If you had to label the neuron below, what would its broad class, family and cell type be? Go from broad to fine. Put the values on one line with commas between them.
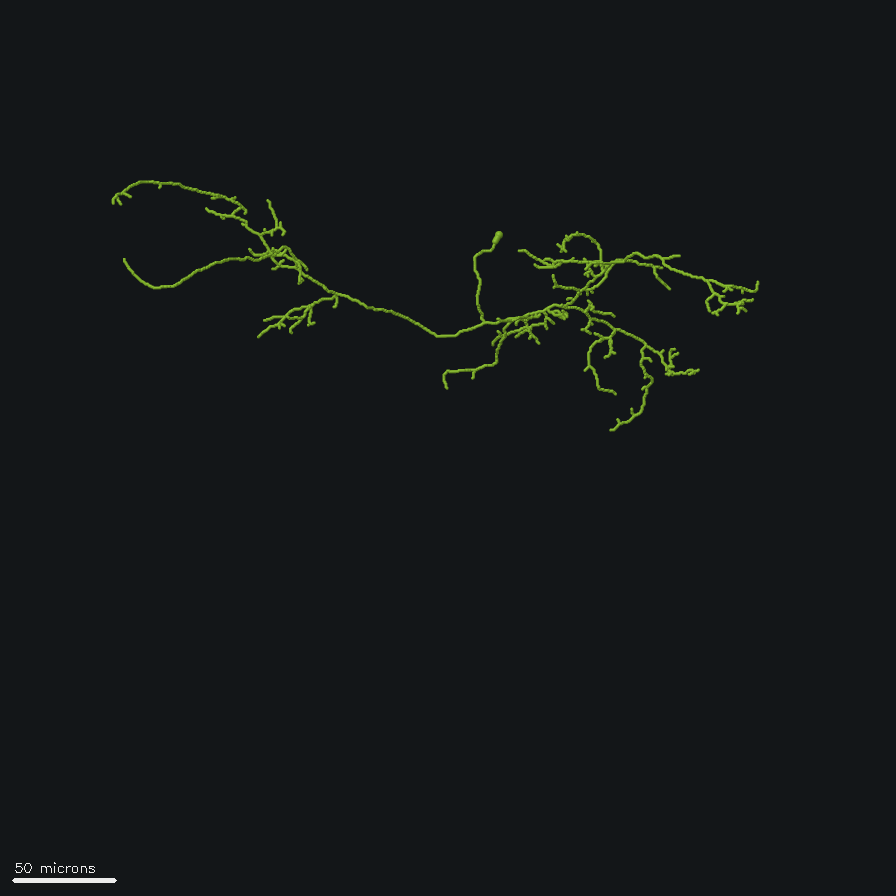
central-brain intrinsic neuron, hemilineage DM1_dorsal, CB3074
